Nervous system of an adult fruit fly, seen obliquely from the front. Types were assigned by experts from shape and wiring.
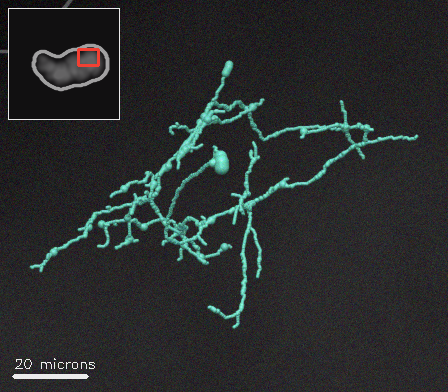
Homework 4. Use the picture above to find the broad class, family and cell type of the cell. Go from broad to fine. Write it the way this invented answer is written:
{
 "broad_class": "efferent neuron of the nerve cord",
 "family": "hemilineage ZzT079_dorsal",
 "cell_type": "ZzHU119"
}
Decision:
{
 "broad_class": "central-brain intrinsic neuron",
 "family": "hemilineage SMPad2",
 "cell_type": "CB3080"
}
